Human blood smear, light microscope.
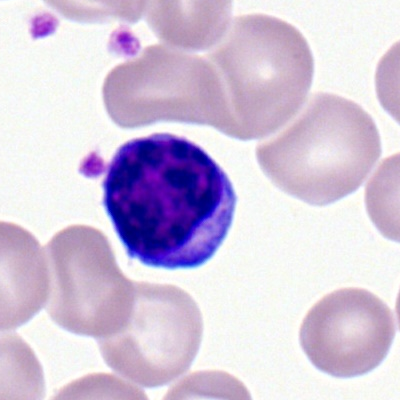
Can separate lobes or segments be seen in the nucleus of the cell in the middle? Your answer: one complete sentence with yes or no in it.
No, the nucleus is not divided into lobes but is one compact round, oval or kidney-shaped mass.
